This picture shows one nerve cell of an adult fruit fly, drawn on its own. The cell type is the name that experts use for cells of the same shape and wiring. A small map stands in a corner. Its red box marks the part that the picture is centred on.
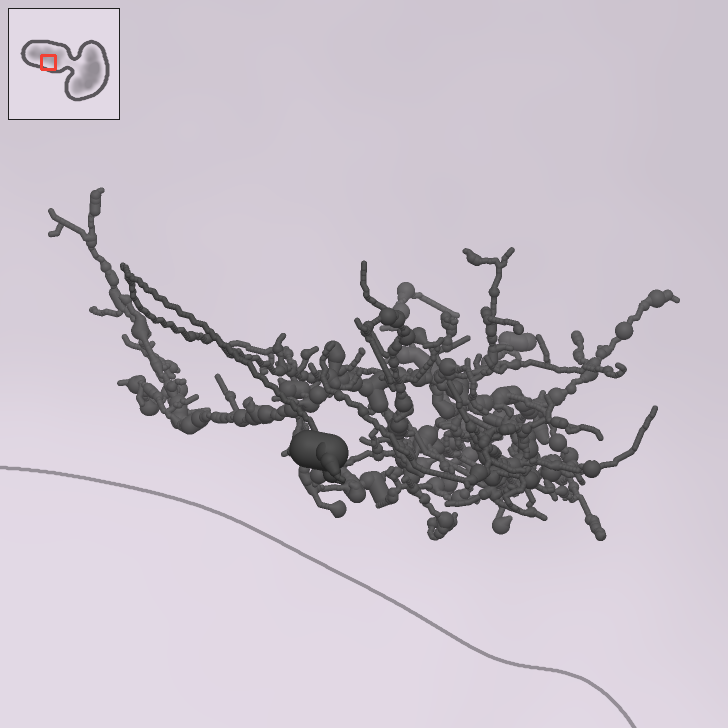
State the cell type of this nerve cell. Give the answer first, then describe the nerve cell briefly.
The cell type is IN16B068_b. Its broad class is nerve-cord intrinsic neuron. It is in the nerve cord and does not reach the brain. The cell body is in the middle of the picture. The picture shows dozens of branch ends.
